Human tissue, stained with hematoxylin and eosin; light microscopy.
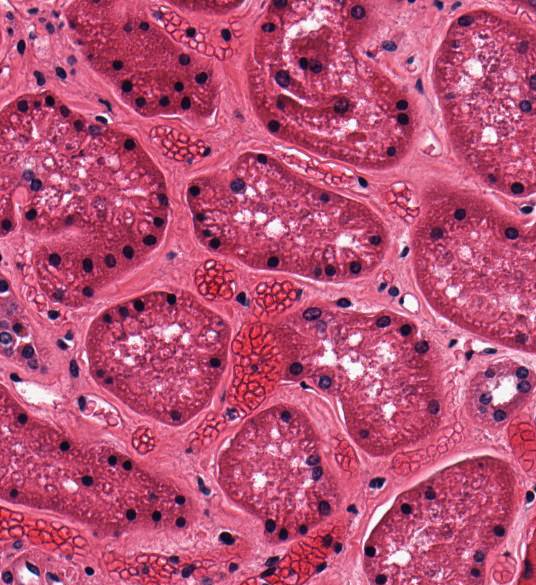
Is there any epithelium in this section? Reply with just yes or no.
Yes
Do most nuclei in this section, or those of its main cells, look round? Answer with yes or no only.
Yes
